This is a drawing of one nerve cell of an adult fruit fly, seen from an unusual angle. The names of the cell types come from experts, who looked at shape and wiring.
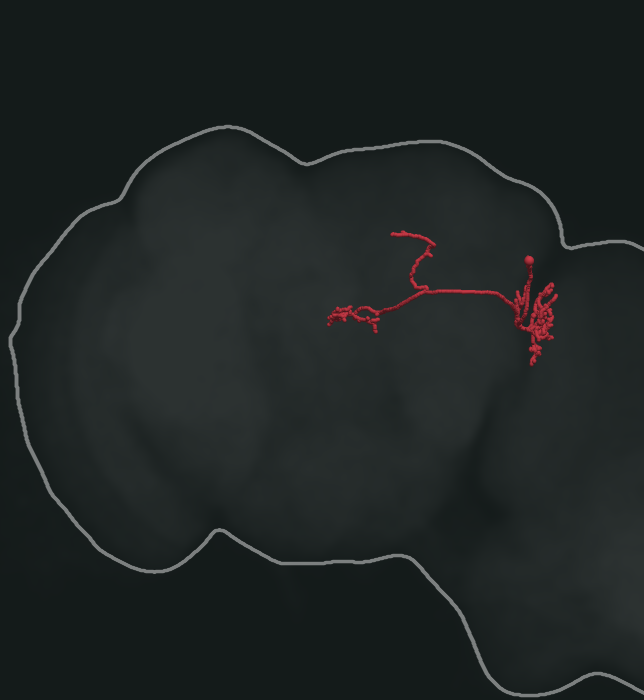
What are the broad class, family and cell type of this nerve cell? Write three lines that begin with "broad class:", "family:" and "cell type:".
broad class: visual projection neuron
family: hemilineage SLPa&l1_lateral
cell type: LC33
